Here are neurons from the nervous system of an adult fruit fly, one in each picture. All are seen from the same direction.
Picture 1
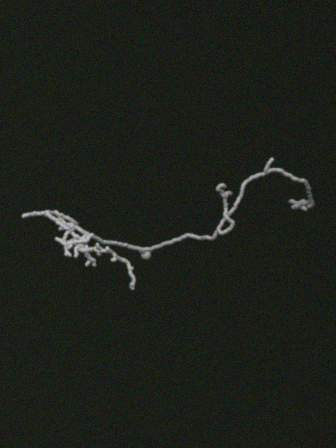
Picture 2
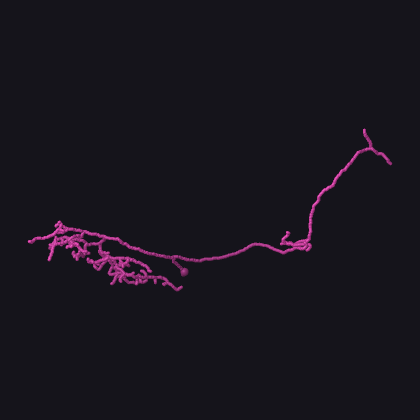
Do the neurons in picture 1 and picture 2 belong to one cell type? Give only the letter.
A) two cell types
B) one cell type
B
